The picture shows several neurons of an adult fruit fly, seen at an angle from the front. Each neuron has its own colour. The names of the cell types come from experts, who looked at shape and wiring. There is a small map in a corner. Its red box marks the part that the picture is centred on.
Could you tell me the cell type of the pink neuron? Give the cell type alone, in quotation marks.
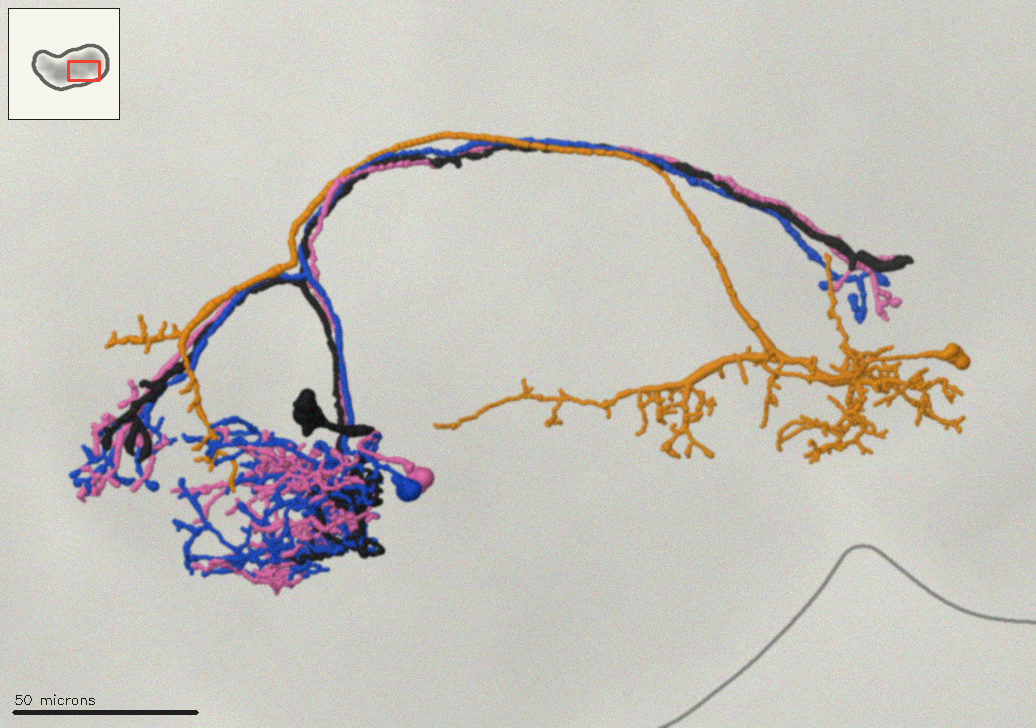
"SAD051_b"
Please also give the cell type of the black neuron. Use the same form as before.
"CB1078"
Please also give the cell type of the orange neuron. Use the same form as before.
"CB2664"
